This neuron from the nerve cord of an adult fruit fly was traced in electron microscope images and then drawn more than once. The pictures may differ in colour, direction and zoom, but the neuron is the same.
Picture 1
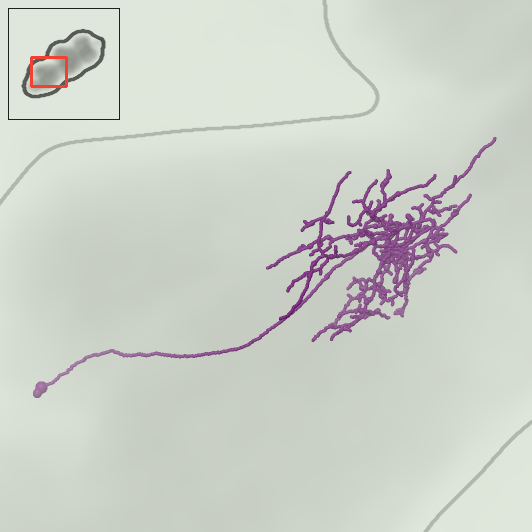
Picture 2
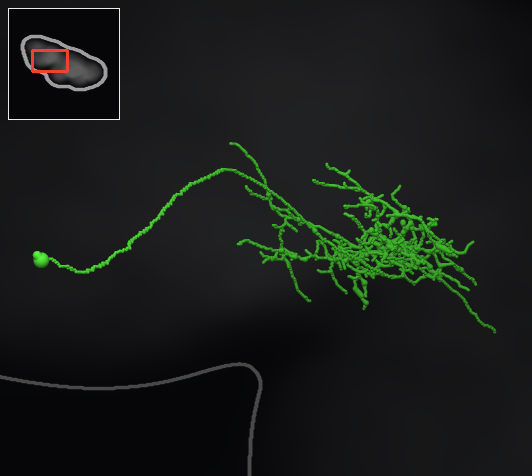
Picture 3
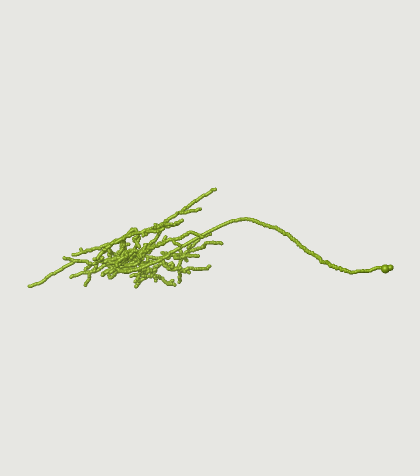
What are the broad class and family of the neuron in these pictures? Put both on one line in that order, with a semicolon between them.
nerve-cord intrinsic neuron; hemilineage 00A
